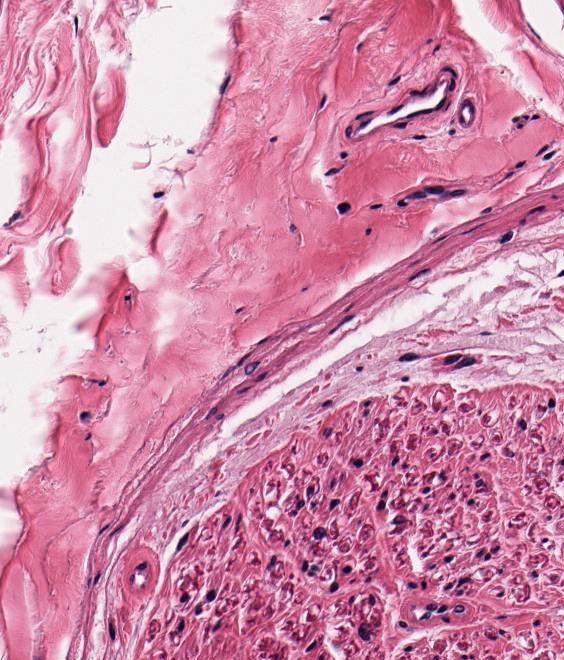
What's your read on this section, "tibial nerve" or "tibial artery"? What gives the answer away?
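This is tibial nerve. A rounded bundle of nerve fibres, cut in cross-section, fills the lower right; it is made up of many small round profiles, each a pink central dot ringed by a pale halo, with dark oval nuclei scattered singly among them throughout.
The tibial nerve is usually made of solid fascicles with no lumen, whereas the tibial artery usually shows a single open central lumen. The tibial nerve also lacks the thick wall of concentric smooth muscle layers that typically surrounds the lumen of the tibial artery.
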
